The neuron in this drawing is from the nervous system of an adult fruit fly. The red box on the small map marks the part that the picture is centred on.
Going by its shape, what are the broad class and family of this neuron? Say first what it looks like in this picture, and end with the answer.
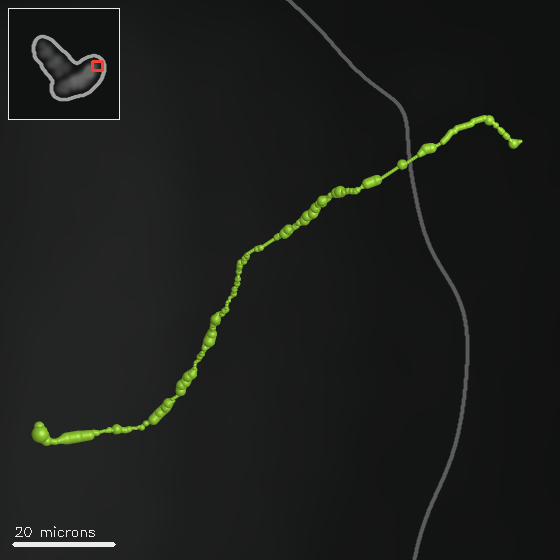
No cell body is drawn. By the scale bar it is about 95 microns wide in this view. There are a dozen or fewer branch ends. This is a photoreceptor or other optic-lobe sensory neuron. The name of its family is class visual.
